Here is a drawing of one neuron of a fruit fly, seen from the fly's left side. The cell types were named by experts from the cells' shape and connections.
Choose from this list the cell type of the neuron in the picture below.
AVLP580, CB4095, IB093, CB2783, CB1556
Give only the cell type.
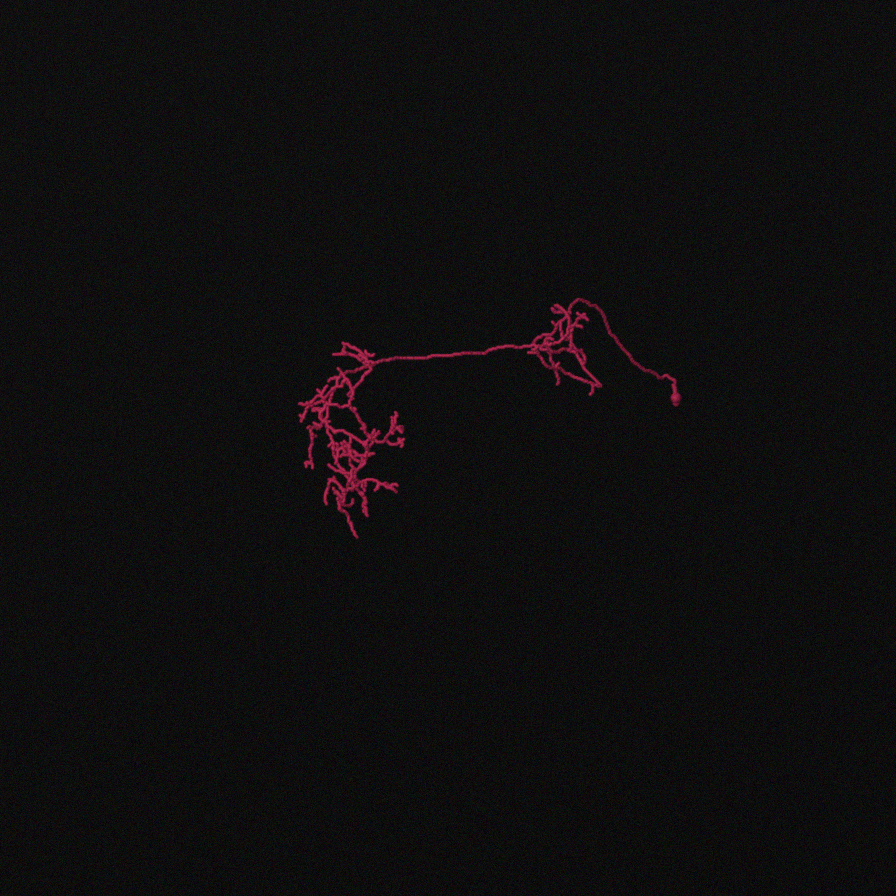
AVLP580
